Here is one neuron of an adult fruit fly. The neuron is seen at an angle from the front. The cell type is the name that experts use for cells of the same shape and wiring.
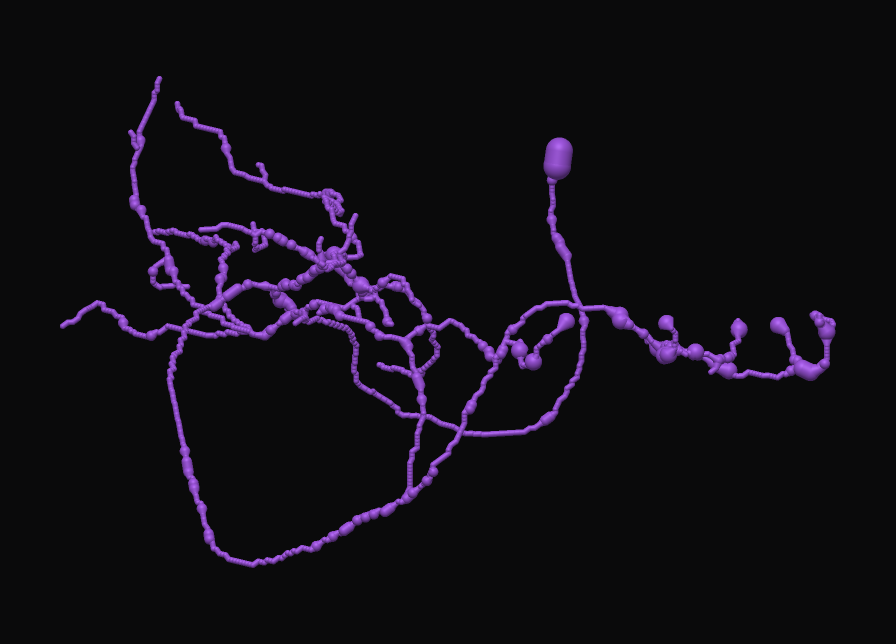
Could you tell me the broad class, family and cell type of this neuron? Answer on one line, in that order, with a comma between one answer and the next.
central-brain intrinsic neuron, hemilineage DM3_dorso_medial, SMP521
